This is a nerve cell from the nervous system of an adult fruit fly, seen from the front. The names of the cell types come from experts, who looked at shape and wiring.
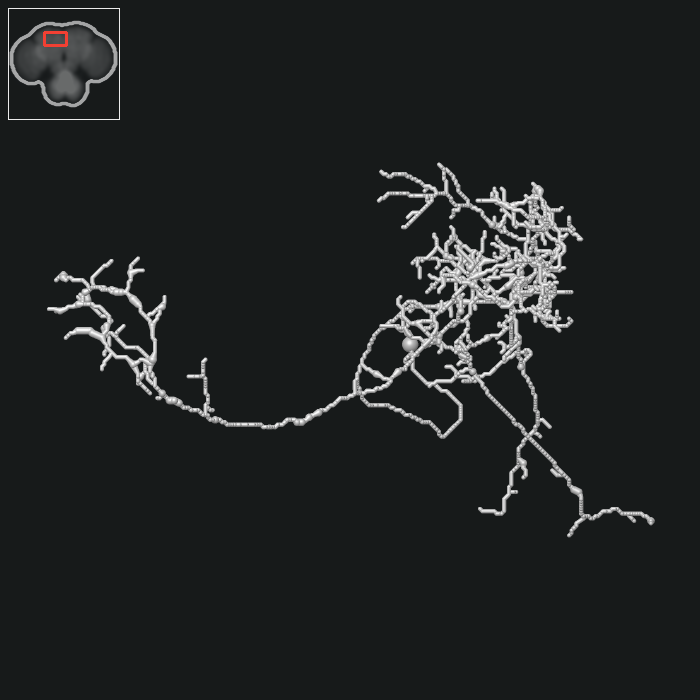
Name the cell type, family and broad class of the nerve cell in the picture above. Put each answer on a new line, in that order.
SMP391
hemilineage DM4_dorsal
central-brain intrinsic neuron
